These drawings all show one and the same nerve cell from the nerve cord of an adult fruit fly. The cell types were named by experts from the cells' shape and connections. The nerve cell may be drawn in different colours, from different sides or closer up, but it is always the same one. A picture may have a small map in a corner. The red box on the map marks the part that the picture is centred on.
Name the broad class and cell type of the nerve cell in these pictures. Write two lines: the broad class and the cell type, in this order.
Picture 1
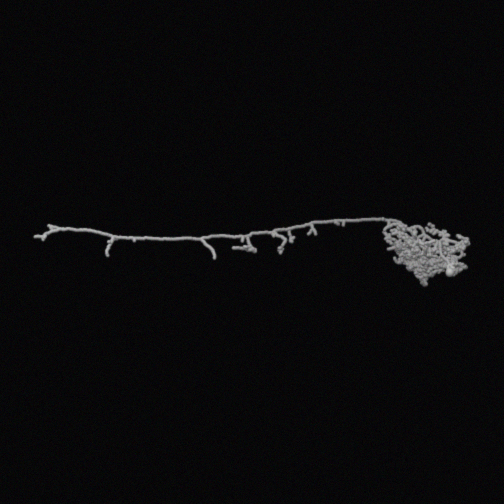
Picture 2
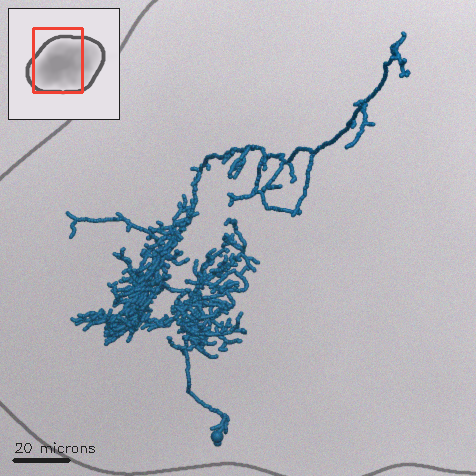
nerve-cord intrinsic neuron
INXXX300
